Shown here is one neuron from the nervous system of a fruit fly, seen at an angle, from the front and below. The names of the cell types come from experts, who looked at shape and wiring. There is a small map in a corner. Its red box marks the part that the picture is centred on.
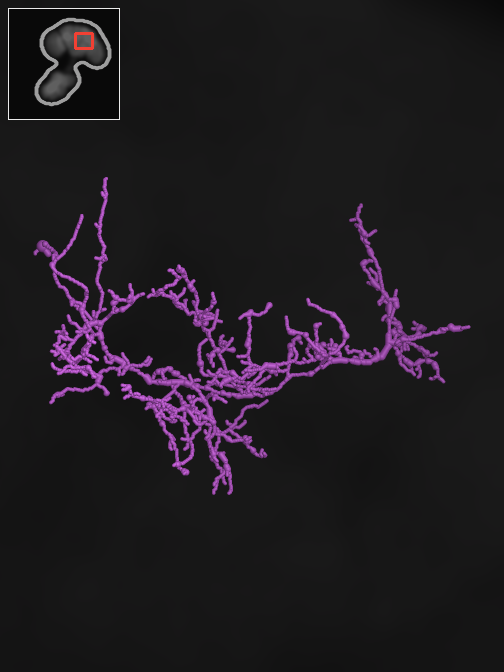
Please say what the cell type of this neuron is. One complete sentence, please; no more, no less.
Belonging to the cell type PLP143 is this neuron.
